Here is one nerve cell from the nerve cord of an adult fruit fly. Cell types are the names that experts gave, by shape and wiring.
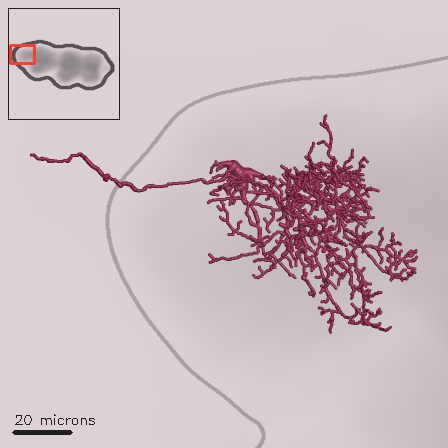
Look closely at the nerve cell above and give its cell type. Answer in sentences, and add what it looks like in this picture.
The cell type is MNad02. It is a motor neuron of the nerve cord. From left to right in the picture it spans about 140 microns. As drawn here it is wider than it is tall.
